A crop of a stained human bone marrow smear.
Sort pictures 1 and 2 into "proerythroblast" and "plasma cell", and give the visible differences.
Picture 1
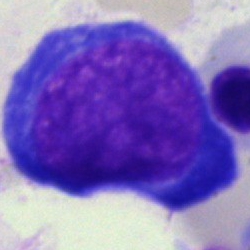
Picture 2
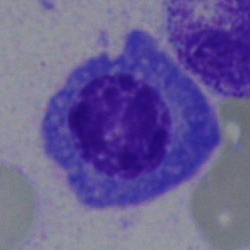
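Picture 1 shows a proerythroblast; picture 2 shows a plasma cell. Outline: the proerythroblast is irregular and somewhat angular rather than a smooth circle, and the plasma cell is irregular as well, with a rounded bulge at the top. Chromatin: in the proerythroblast it is finely stippled with small paler spots, not coarsely clumped, whereas in the plasma cell it is clumped, with small pale gaps between the clumps.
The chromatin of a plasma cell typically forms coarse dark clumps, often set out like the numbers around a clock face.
Cytoplasm colour: both cells have deep blue cytoplasm, that of the proerythroblast being intense and uniform. Cytoplasm around the nucleus: the plasma cell has a paler band encircling its nucleus and more cytoplasm to the right of the nucleus than to its left.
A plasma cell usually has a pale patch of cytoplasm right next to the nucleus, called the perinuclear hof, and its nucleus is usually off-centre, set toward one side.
Granules and vacuoles: neither cell shows distinct granules, and the proerythroblast's cytoplasm has no vacuoles. Surroundings: a small, dark purple round body touches the proerythroblast at its right edge.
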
